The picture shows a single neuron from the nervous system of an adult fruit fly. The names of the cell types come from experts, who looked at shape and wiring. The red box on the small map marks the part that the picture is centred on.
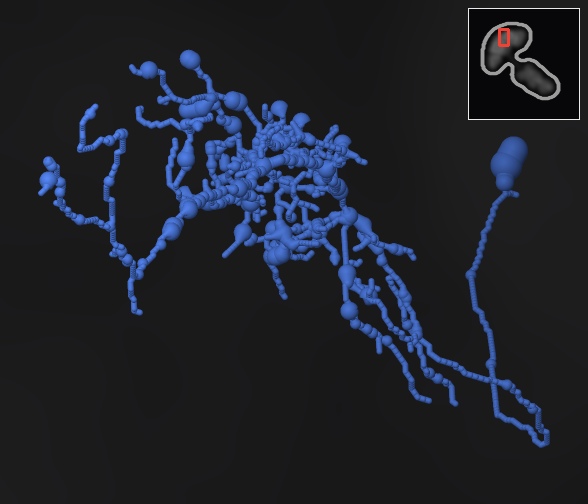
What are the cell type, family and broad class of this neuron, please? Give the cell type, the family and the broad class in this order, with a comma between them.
CB2936, hemilineage LALa1_anterior, central-brain intrinsic neuron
